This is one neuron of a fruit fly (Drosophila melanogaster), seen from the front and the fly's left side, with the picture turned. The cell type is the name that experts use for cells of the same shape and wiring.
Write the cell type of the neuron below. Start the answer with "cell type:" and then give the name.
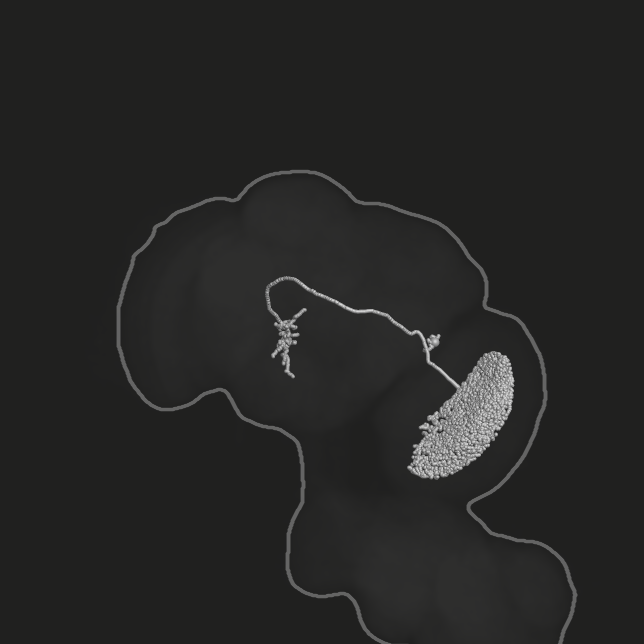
cell type: H2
